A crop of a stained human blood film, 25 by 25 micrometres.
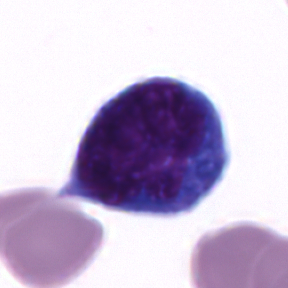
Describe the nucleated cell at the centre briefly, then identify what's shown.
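Rounded-oval in outline, the cell has a short tapered extension at the lower left. Most of the cell is filled by the nucleus, whose chromatin is dark purple with a mottled texture. The cytoplasm contains no distinct granules. The cell is a plasma cell.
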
